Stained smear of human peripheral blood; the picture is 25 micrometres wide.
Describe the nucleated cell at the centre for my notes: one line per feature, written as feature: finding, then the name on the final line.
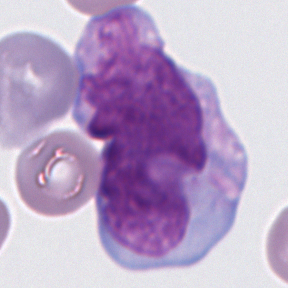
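Outline: irregular, bulges and angles, no smooth circle
Nucleus shape: irregular and folded, notches along its edges
Nucleus size: fills most of the cell
Chromatin: fine and lacy, not packed into coarse dark clumps
Name: atypical promyelocyte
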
